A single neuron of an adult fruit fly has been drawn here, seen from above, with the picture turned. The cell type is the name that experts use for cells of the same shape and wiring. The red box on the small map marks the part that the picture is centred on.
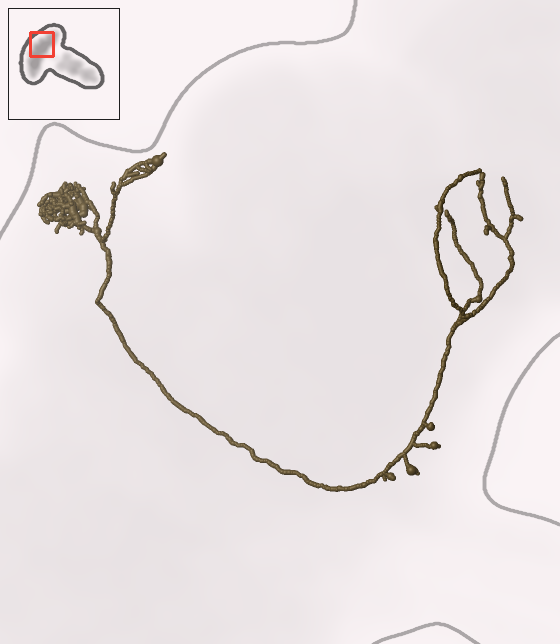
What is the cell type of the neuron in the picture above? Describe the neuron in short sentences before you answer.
Its cell body lies at the upper left of the picture. In this view it is wider than it is tall. This is a central-brain intrinsic neuron. Its cell type is VA5_lPN.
